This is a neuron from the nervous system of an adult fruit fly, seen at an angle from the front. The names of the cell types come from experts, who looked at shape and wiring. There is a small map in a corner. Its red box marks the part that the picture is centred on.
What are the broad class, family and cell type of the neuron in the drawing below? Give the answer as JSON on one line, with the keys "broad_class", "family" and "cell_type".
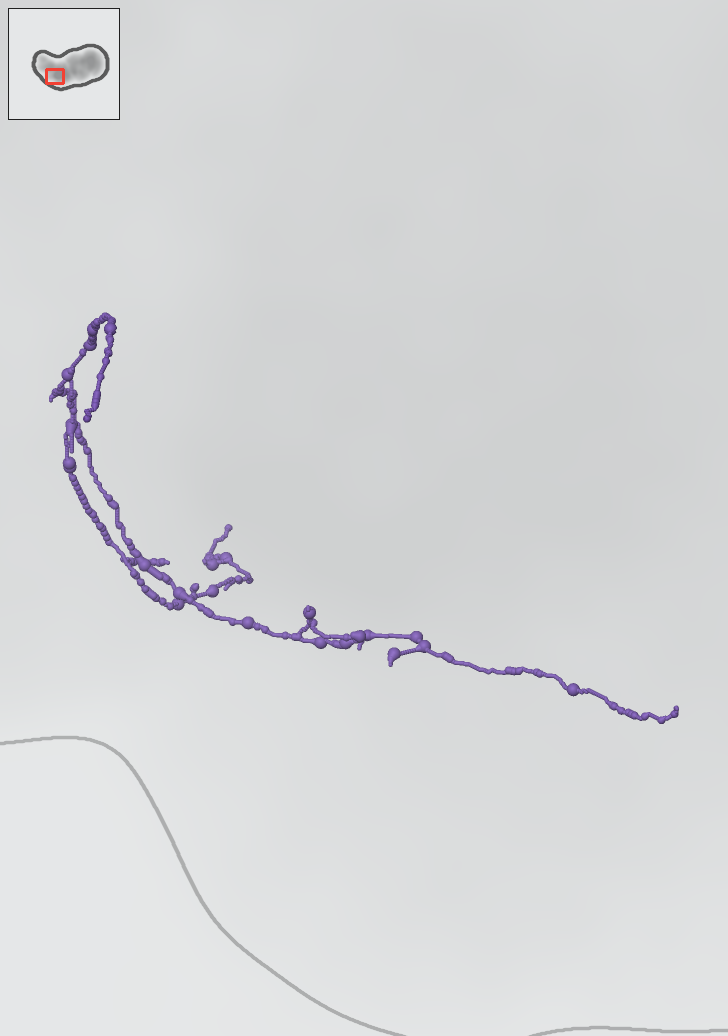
{"broad_class": "sensory neuron entering the nerve cord", "family": "class mechanosensory tactile", "cell_type": "SNta06"}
